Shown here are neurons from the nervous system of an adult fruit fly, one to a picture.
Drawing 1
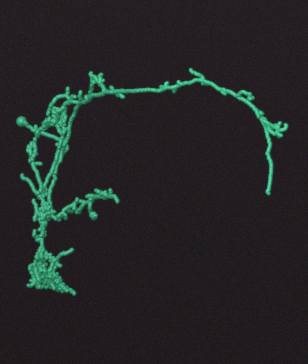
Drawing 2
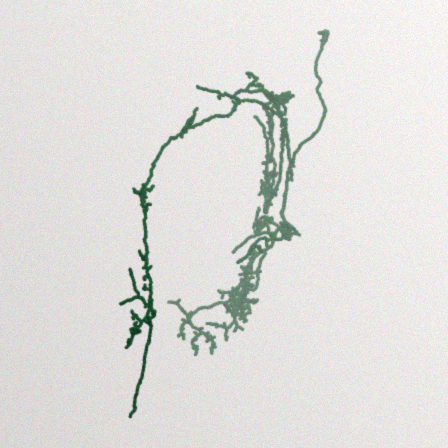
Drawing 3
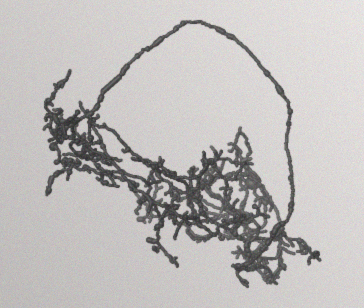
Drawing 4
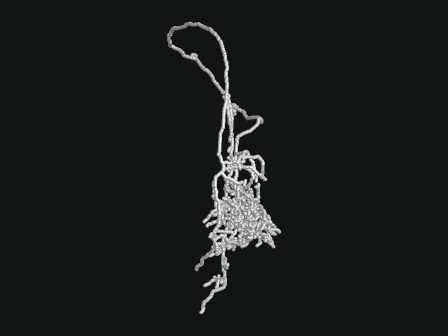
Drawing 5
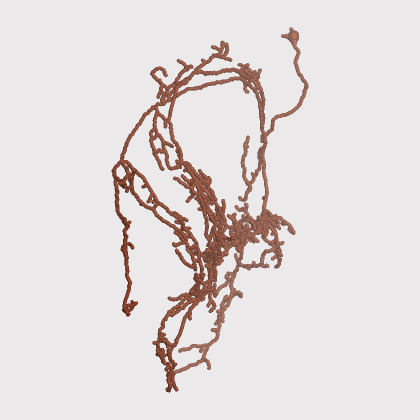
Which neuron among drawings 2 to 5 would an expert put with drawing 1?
2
